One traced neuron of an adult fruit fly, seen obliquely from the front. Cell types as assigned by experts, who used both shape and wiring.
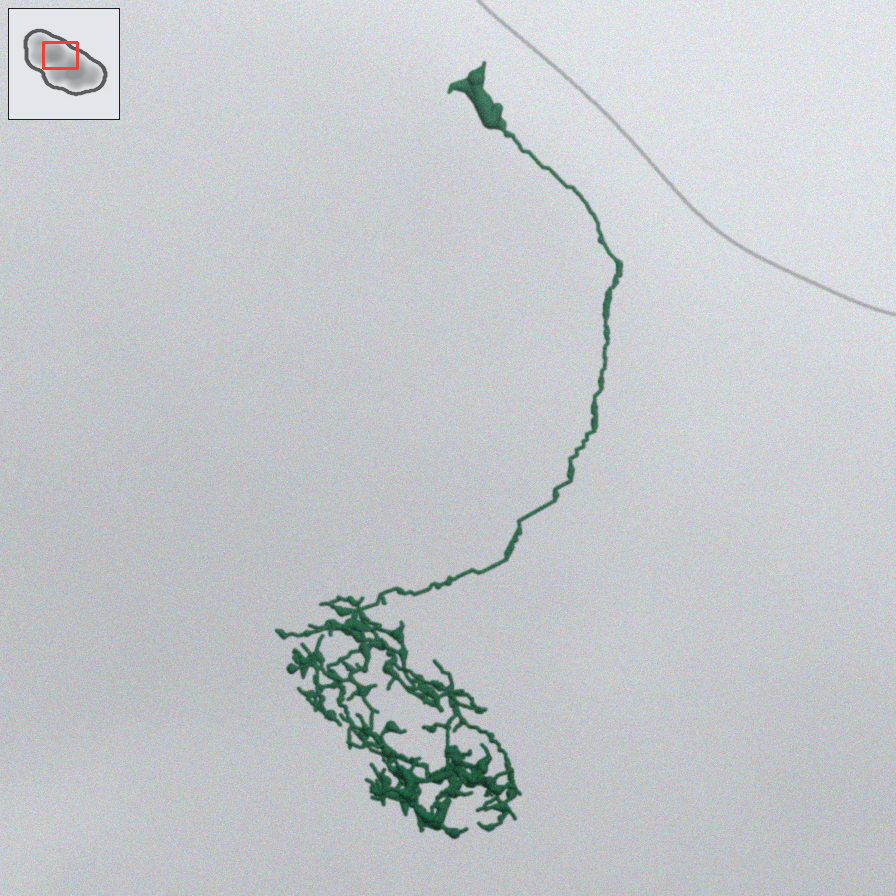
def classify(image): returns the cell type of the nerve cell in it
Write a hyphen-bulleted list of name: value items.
- cell type: IN09A053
